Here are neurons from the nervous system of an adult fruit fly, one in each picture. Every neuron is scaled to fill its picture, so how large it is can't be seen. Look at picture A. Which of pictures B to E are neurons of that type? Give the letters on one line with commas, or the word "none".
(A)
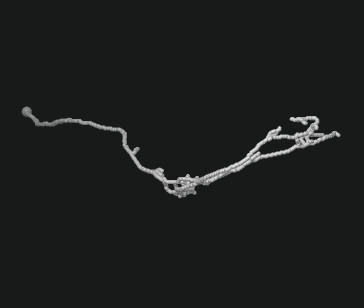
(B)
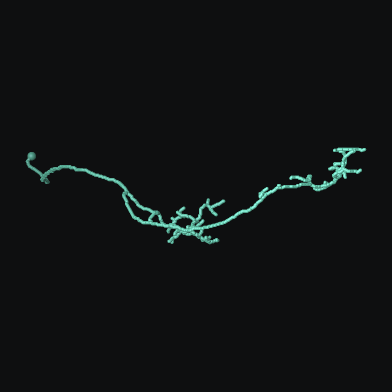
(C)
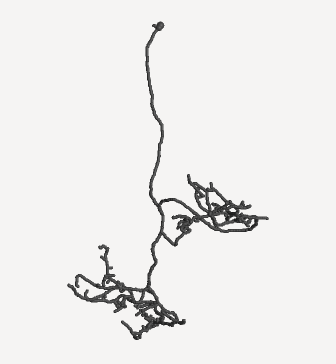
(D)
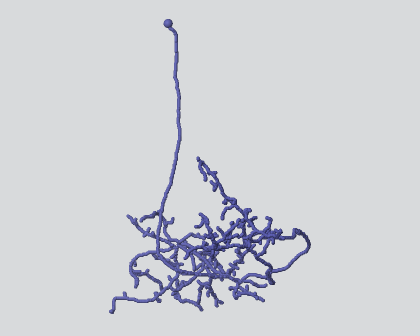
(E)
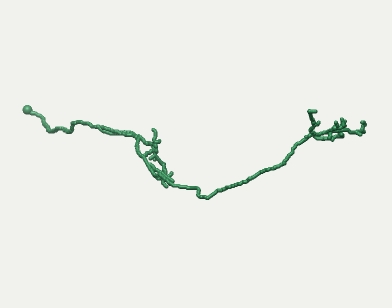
B, E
